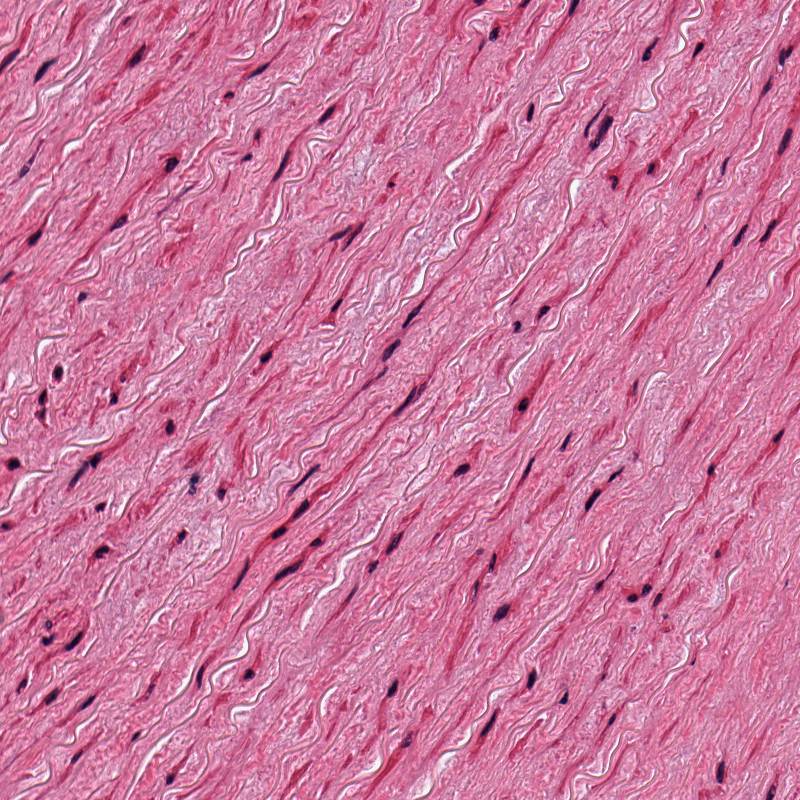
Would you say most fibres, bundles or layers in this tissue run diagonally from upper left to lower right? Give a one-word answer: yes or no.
No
